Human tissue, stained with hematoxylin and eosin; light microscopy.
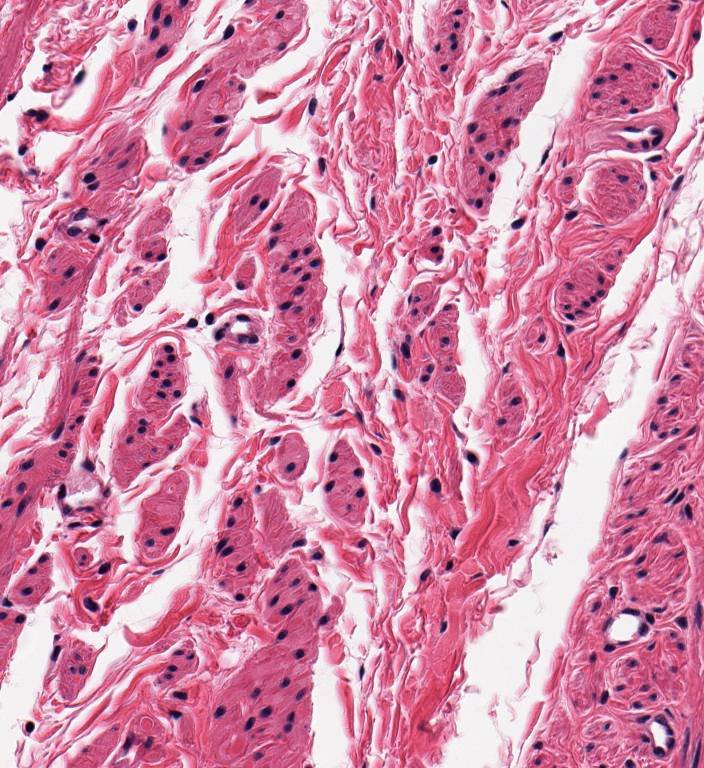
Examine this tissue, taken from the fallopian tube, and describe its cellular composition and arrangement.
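Many separate bundles of smooth muscle cells, set in loose connective tissue, make up the whole field. Their nuclei are small, dark and evenly spaced, each lying within its cell, not at the bundle edge. The stroma between bundles is wavy pink collagen fibres with sparse nuclei.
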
